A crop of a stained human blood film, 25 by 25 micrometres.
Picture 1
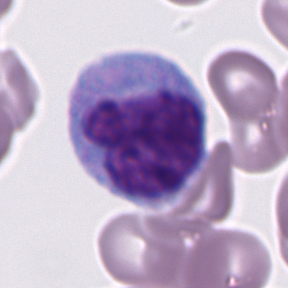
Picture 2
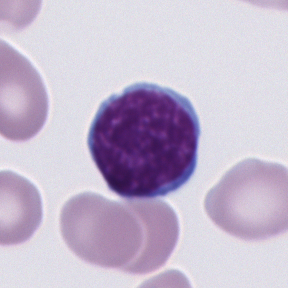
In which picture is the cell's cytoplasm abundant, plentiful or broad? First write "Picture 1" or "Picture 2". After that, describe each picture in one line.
Picture 1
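In picture 1: The cytoplasm forms a broad rim that is widest on the upper-left side.
In picture 2: The cytoplasm forms only a thin blue rim around the nucleus.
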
